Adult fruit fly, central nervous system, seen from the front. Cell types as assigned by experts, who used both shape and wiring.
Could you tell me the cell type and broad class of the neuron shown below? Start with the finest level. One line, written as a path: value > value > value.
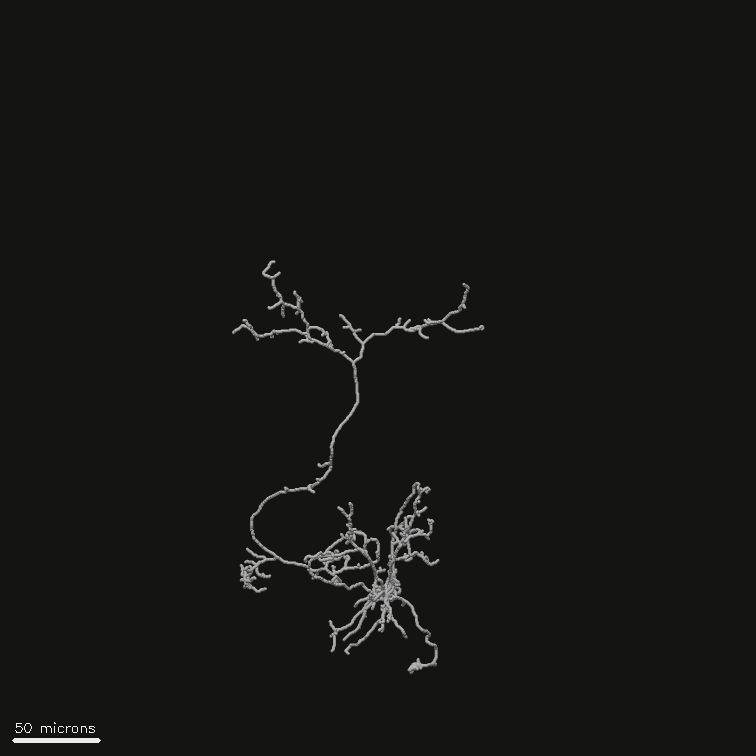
GNG466 > central-brain intrinsic neuron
